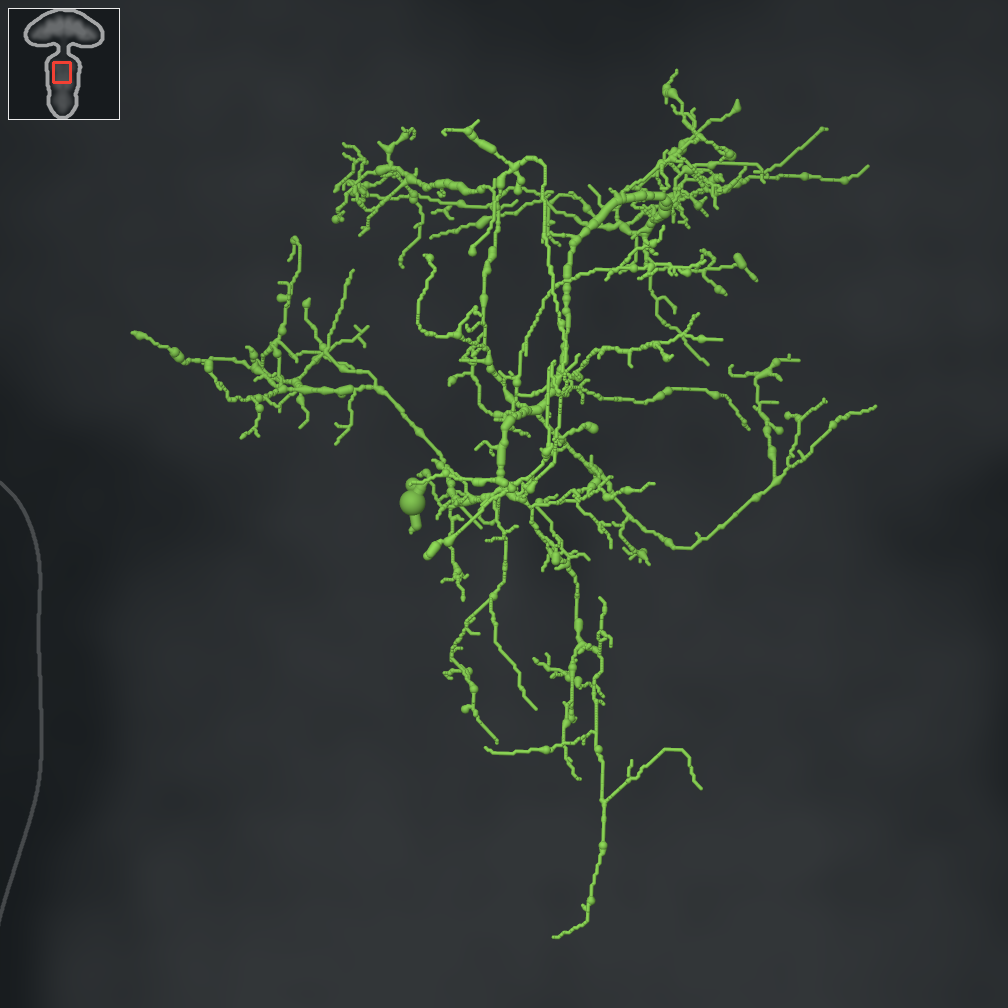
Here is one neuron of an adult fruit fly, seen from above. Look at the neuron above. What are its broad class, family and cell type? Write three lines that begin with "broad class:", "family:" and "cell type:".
broad class: nerve-cord intrinsic neuron
family: hemilineage 00A
cell type: IN00A016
